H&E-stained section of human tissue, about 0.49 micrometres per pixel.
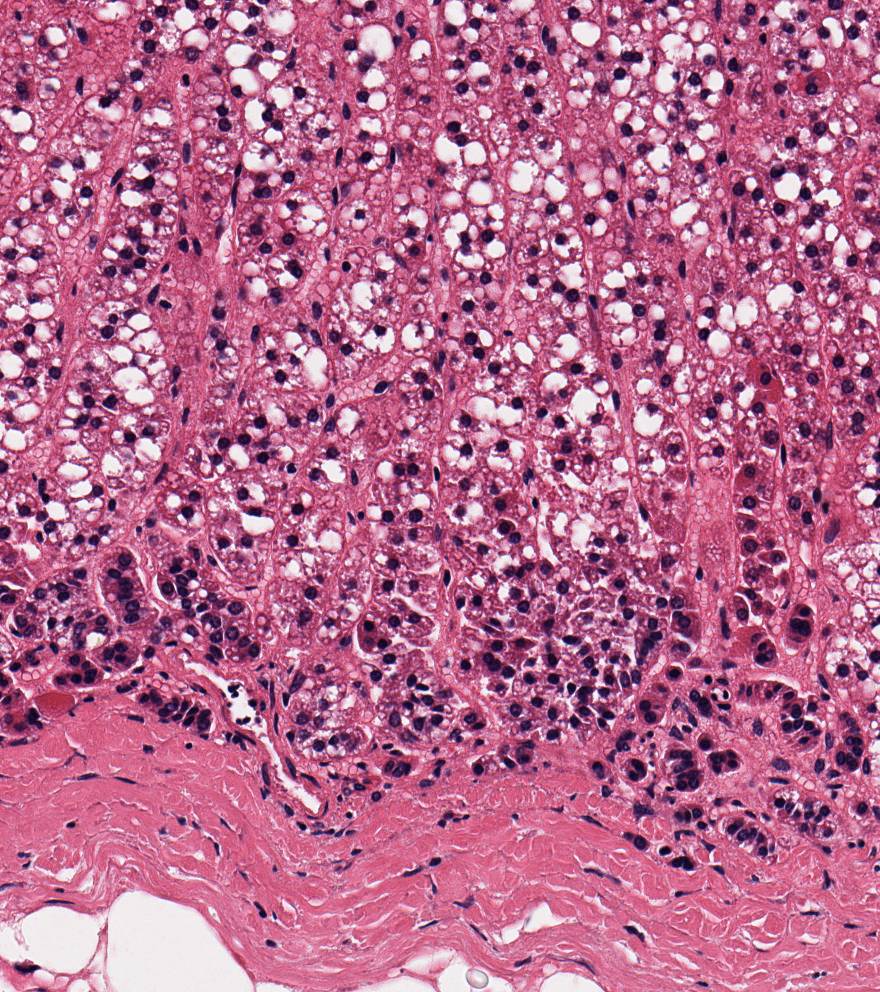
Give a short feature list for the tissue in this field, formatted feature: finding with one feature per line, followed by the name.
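Vacuolation: upper cells with abundant cytoplasm full of many clear, round vacuoles of varying size
Clustering: just above the fibrous band, small rounded groups of cells with darker, less vacuolated cytoplasm
Nuclei: small, round, dark, usually one per epithelial cell
Adipocytes: large empty vacuoles, along the bottom edge below the fibrous band
Name: adrenal gland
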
